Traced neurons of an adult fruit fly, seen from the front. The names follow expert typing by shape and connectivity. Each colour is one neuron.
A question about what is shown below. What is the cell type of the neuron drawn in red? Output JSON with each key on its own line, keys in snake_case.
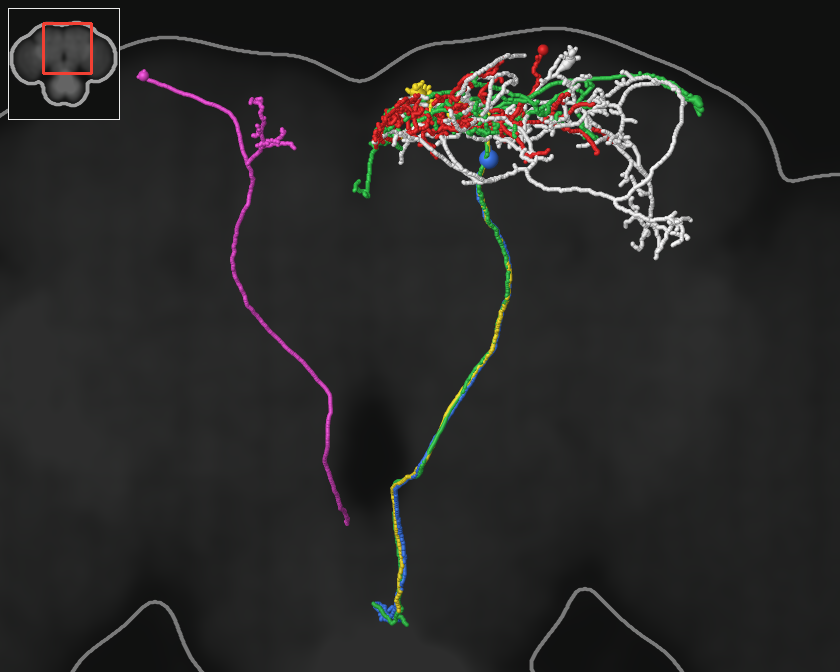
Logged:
{
 "cell_type": "SMP539"
}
